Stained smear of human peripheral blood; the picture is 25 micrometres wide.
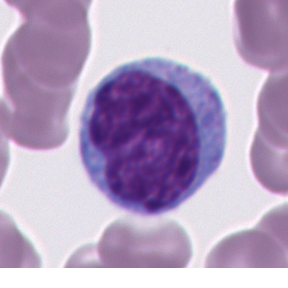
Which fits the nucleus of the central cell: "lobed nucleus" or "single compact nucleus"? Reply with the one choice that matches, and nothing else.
Single compact nucleus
